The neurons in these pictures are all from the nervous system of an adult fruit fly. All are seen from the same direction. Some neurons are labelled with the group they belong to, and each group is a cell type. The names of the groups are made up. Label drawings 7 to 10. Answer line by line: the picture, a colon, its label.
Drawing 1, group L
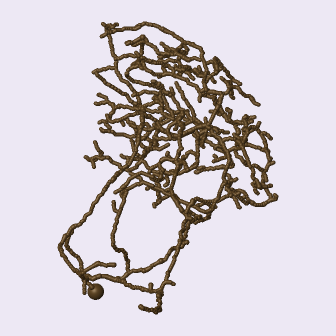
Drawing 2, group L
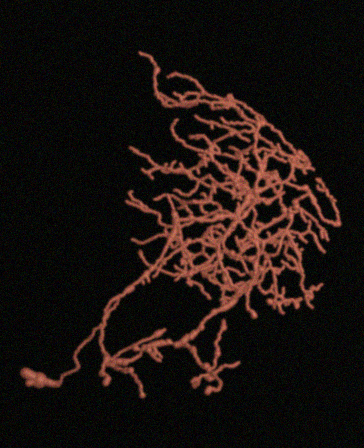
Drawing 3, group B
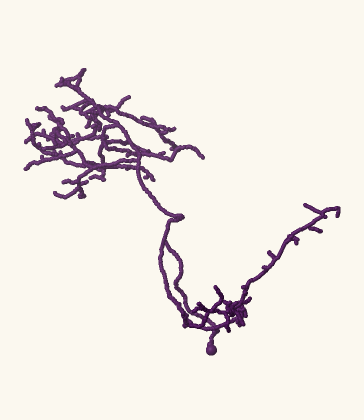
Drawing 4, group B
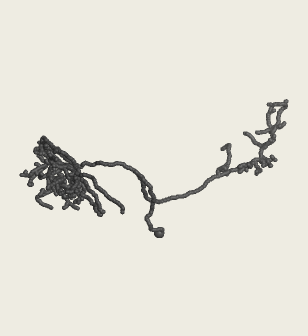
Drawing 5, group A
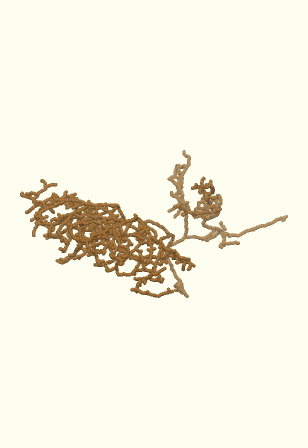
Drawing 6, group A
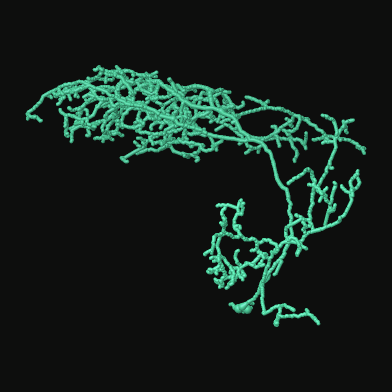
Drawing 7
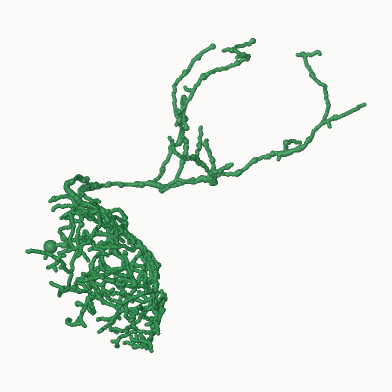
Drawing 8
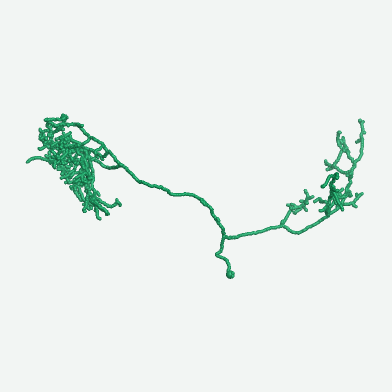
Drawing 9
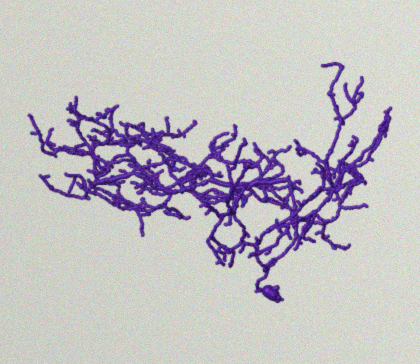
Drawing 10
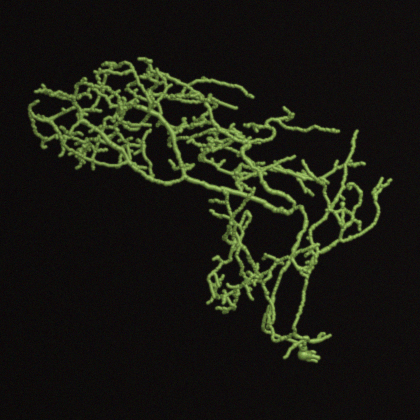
7: group L
8: group B
9: group A
10: group A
